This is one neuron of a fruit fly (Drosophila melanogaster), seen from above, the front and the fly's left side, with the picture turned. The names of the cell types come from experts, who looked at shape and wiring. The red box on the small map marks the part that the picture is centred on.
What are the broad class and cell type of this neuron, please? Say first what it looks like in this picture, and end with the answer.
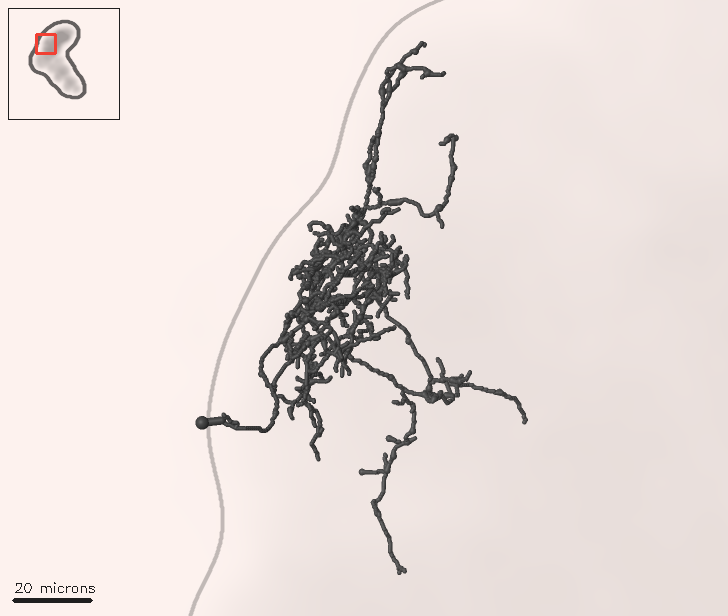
By the scale bar it is about 140 microns tall in this view. The picture shows dozens of branch ends. It is a central-brain intrinsic neuron. It is of cell type GNG244.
